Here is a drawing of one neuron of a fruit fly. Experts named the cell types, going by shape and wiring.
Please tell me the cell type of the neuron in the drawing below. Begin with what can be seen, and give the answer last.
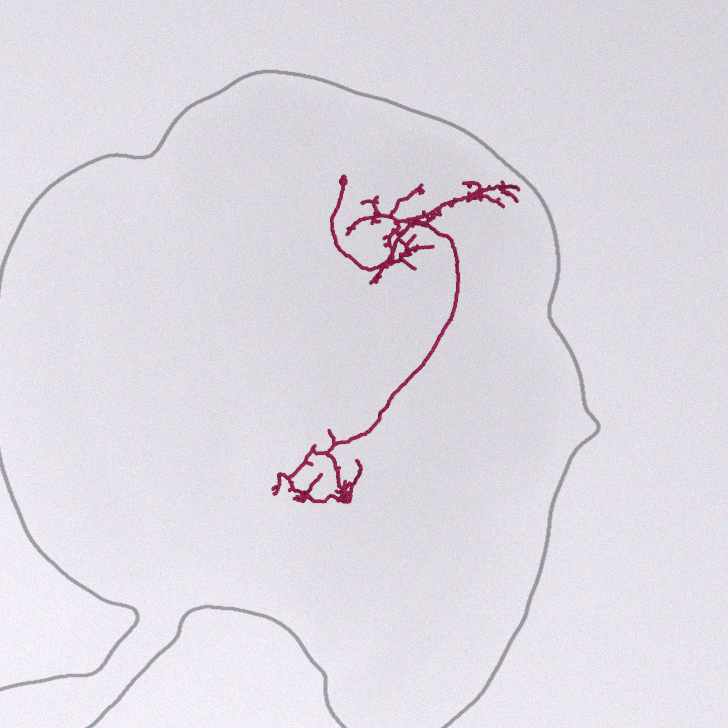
The cell body can be seen at the top of the picture. In this view it is taller than it is wide. It is a central-brain intrinsic neuron. It is of cell type SMP469.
